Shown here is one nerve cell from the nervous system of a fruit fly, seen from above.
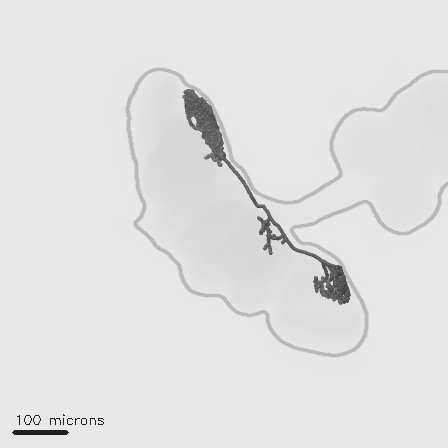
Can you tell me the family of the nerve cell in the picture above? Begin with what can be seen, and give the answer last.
From top to bottom in the picture it spans about 400 microns. As drawn here it is taller than it is wide. It is a visual projection neuron. The family is LPT.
